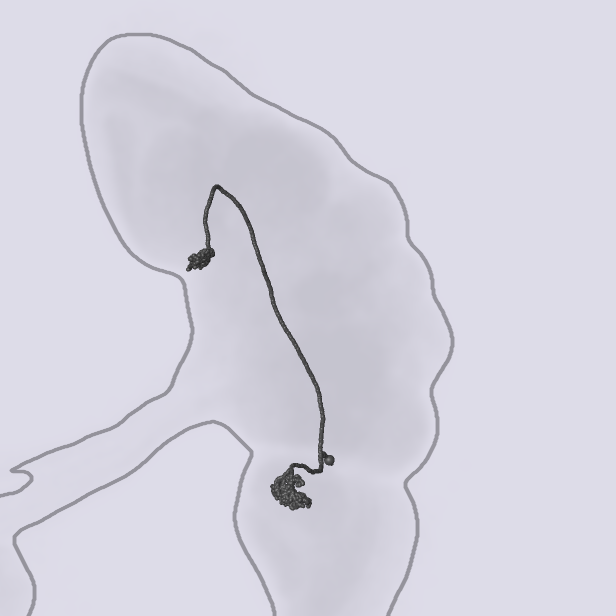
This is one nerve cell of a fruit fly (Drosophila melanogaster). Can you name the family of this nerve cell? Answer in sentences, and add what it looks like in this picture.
The family is hemilineage VPNp1_lateral. This is an optic-lobe intrinsic neuron. It lies in the brain. The cell body can be seen at the bottom of the picture.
